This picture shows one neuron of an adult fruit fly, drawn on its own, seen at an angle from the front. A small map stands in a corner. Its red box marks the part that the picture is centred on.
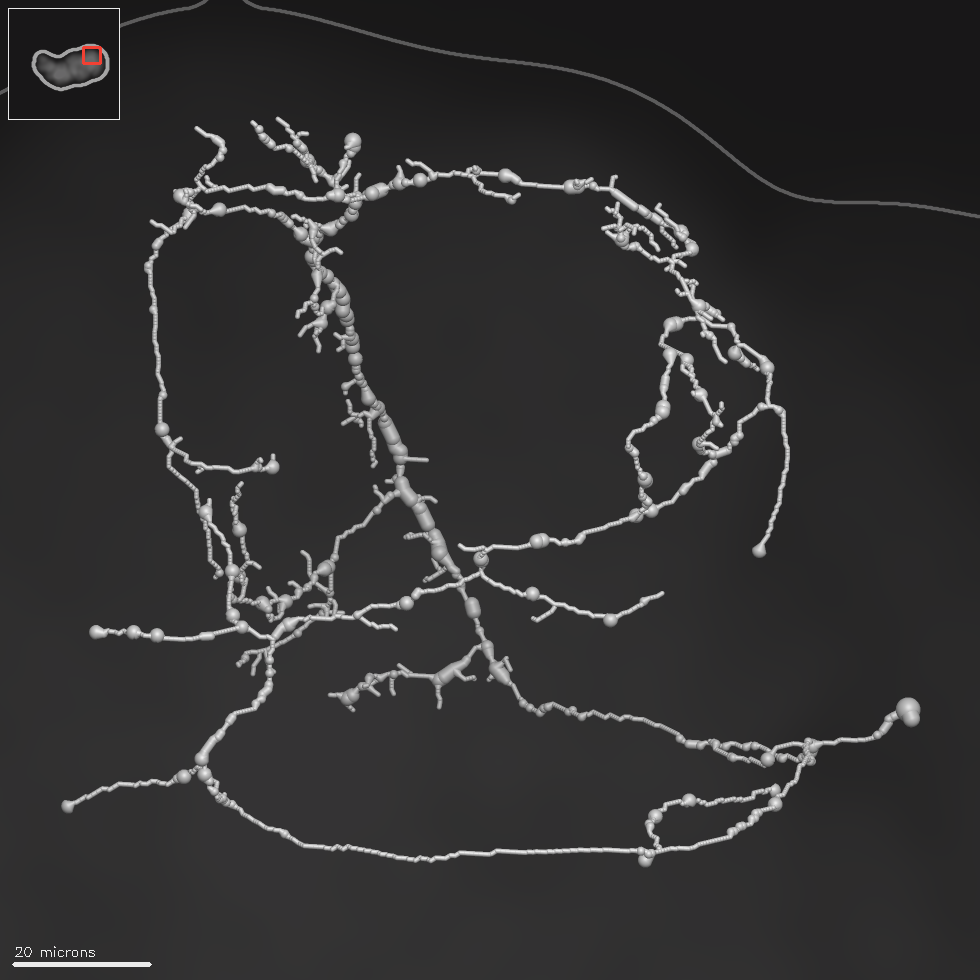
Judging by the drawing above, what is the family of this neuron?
hemilineage SLPav1_medial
